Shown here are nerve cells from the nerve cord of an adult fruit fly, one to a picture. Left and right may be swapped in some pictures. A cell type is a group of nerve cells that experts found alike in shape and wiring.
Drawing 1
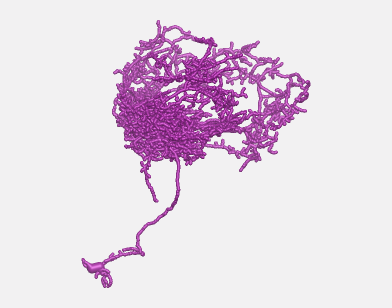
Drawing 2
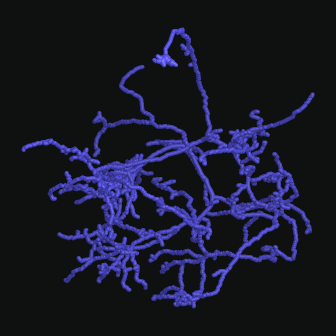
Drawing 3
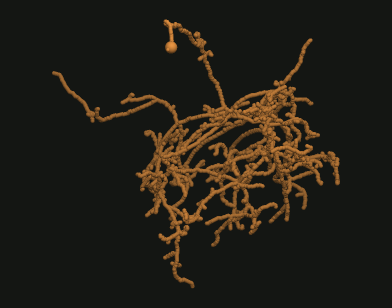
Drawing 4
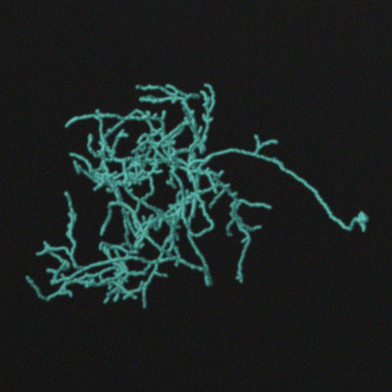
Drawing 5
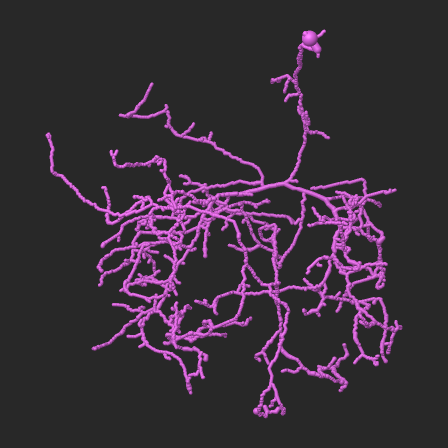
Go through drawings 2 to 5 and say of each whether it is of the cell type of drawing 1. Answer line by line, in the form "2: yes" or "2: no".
2: no
3: no
4: no
5: no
